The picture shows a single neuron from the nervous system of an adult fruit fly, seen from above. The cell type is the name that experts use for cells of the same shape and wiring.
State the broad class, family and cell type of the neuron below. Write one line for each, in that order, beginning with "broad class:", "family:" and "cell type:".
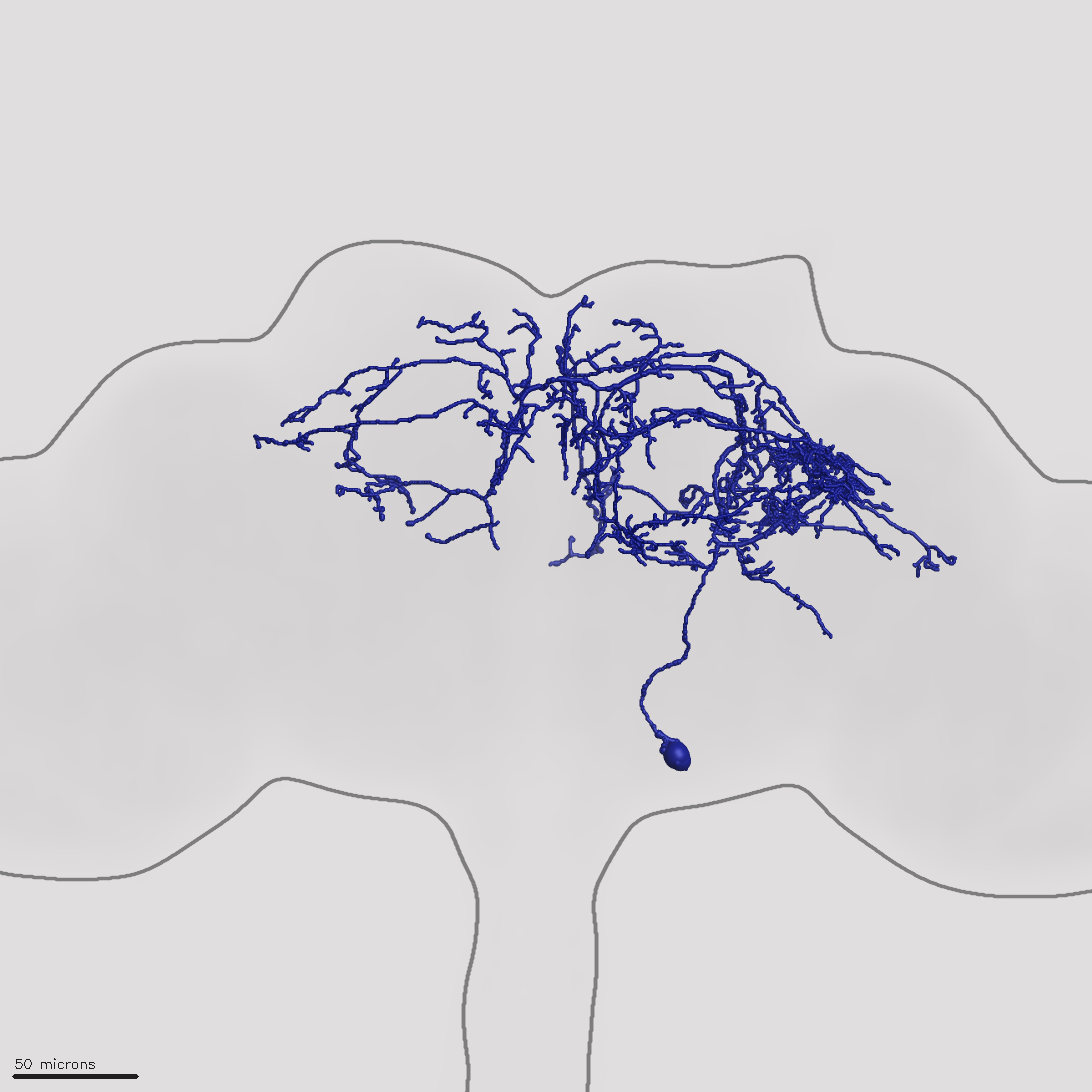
broad class: central-brain intrinsic neuron
family: hemilineage DM4_dorsal
cell type: pC1x_c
